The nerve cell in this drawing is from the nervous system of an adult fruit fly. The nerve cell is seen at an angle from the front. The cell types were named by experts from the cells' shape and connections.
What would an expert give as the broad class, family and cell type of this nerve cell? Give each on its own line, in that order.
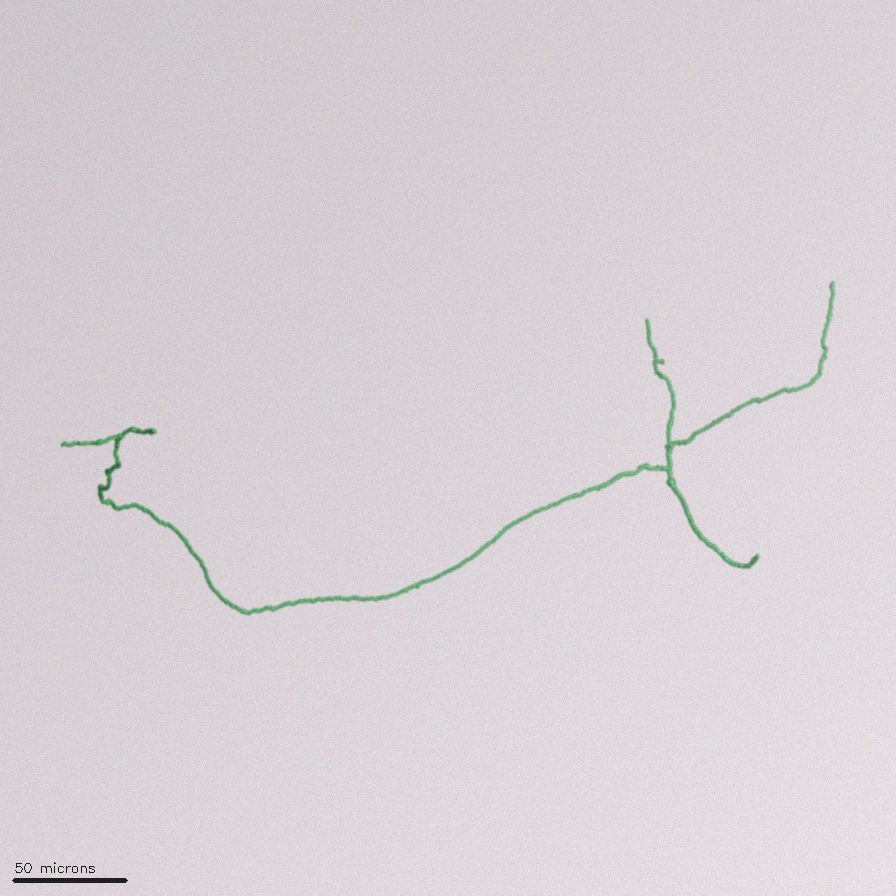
sensory neuron ascending to the brain
class mechanosensory proprioceptive
SApp10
